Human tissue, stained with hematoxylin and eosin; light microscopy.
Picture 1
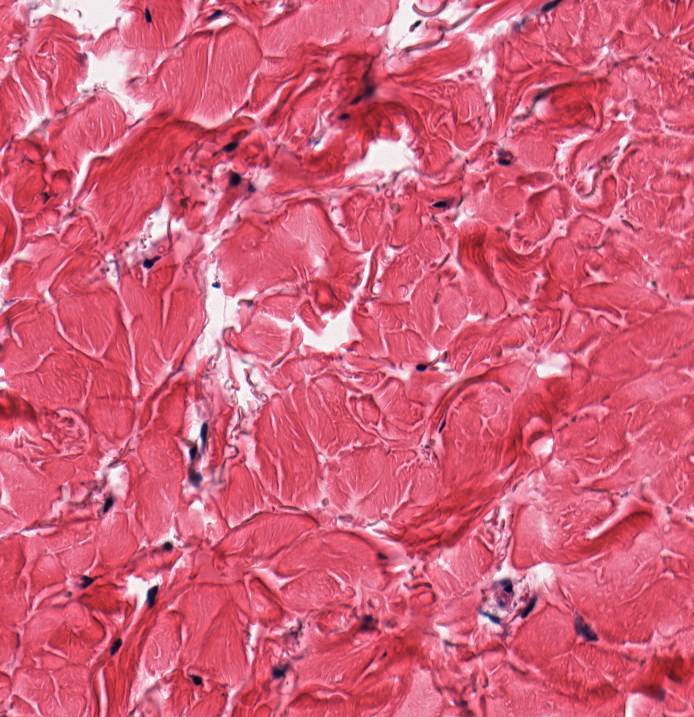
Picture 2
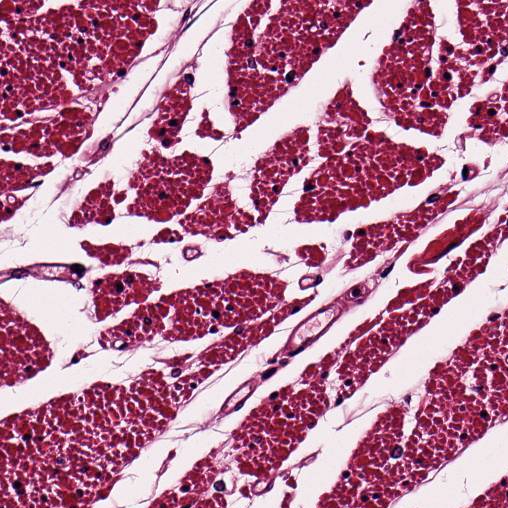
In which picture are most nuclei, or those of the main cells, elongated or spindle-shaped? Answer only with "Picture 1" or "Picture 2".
Picture 1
